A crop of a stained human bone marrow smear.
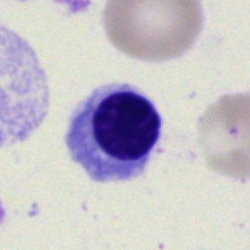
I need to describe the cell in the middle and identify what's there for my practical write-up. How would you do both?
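You'll notice the nucleus is pushed off-centre, over toward the right side of the cell. Its chromatin is dense and very dark purple, and there's no nucleolus showing. The cytoplasm has no distinct granules either. So this one's an erythroblast.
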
